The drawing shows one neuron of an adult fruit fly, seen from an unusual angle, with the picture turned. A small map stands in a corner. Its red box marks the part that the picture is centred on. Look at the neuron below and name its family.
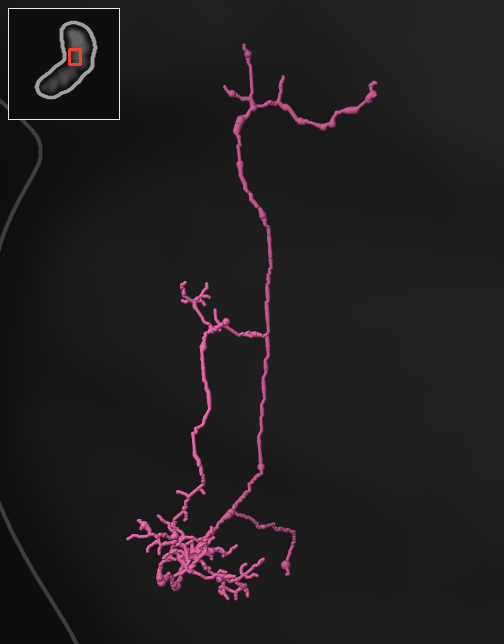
LLPC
